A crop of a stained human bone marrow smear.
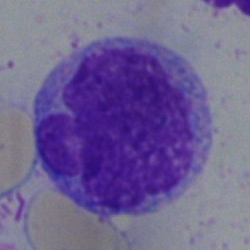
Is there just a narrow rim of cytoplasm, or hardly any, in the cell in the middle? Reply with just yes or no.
Yes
